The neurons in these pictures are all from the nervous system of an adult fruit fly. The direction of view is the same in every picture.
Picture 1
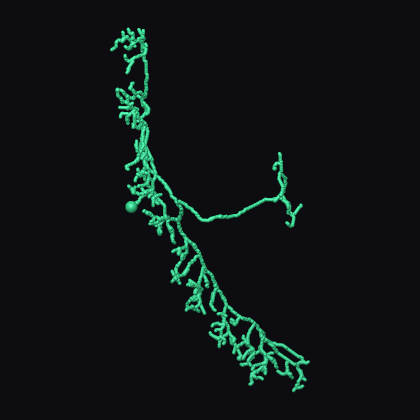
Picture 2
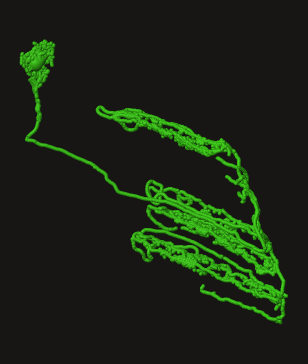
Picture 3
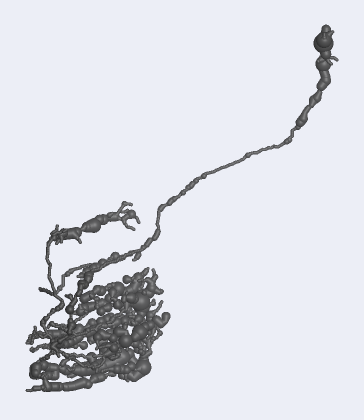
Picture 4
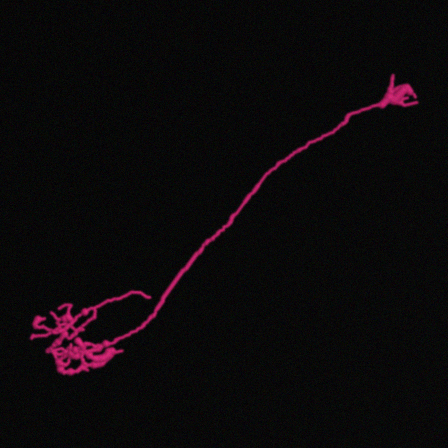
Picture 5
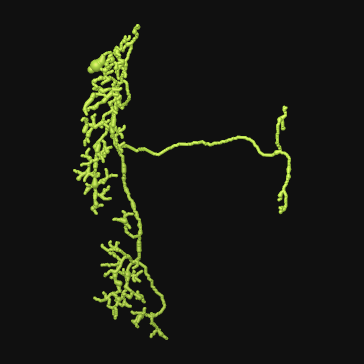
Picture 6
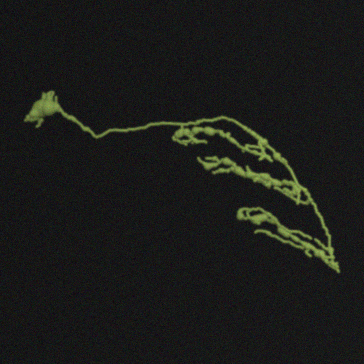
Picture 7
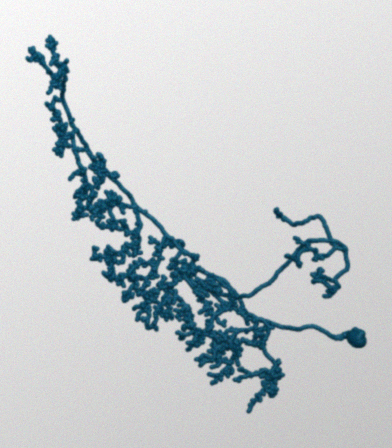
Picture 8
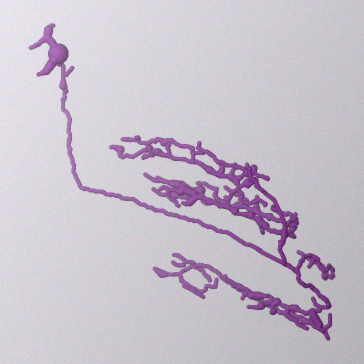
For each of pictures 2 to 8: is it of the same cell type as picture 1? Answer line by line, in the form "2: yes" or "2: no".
2: no
3: no
4: no
5: yes
6: no
7: yes
8: no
